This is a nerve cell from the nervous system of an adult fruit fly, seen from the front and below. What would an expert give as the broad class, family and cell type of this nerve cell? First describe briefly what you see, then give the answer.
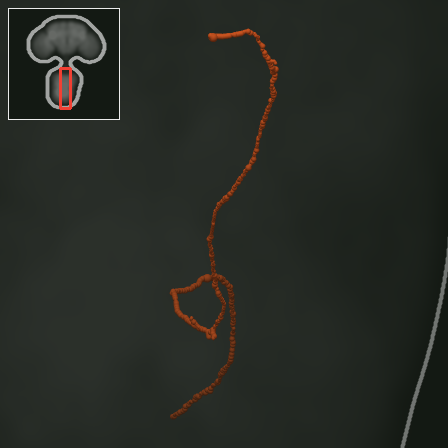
No cell body is drawn. There are a dozen or fewer branch ends. This is a sensory neuron entering the nerve cord. The name of its family is class mechanosensory proprioceptive. Its cell type is SNpp01.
